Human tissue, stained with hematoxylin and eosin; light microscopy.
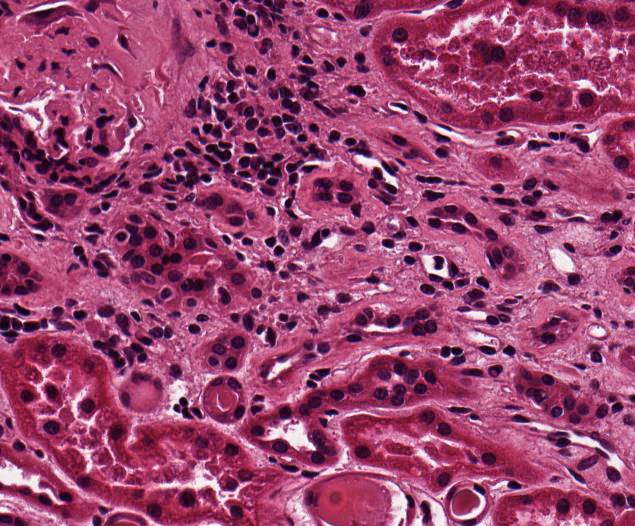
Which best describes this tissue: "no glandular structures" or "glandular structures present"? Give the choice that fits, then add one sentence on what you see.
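Glandular structures present. The field is made of epithelial tubules of varying size separated by a widened, cellular interstitium.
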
